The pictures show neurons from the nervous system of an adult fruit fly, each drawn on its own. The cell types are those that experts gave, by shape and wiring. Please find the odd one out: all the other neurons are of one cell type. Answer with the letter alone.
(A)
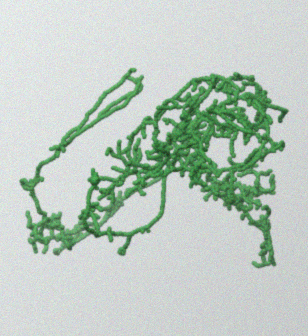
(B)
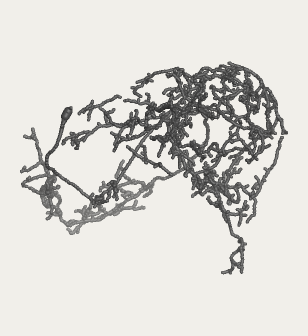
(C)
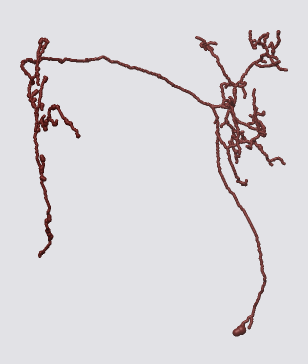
C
